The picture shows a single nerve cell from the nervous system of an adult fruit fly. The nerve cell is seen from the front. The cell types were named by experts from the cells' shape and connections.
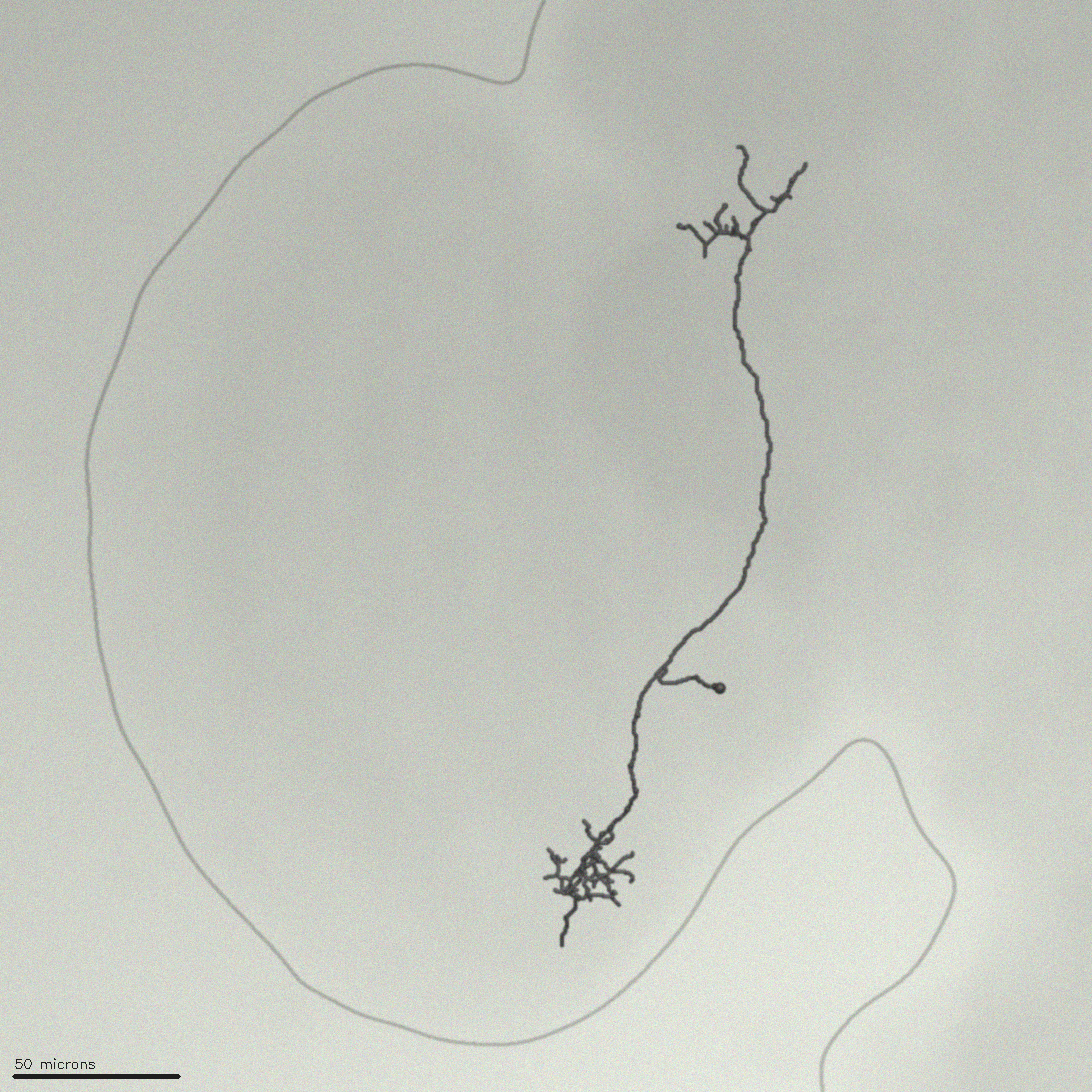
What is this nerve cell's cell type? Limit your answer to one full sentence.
To the cell type MeVP1 belongs this nerve cell.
